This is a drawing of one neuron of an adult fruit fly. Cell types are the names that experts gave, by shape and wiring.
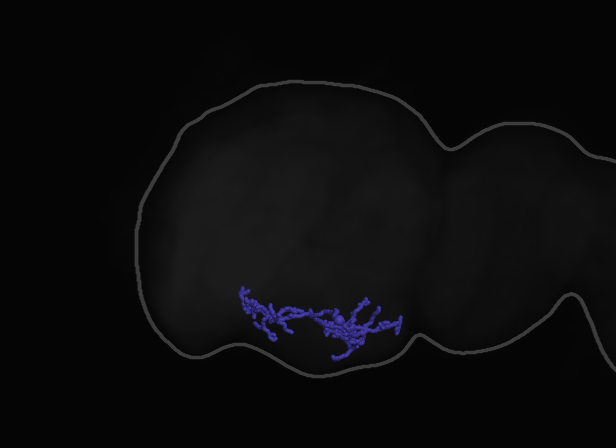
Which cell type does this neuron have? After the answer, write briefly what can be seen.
It is of cell type LHPV10a1a. This is a central-brain intrinsic neuron. The cell body can be seen at the bottom of the picture. As drawn here it is wider than it is tall.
